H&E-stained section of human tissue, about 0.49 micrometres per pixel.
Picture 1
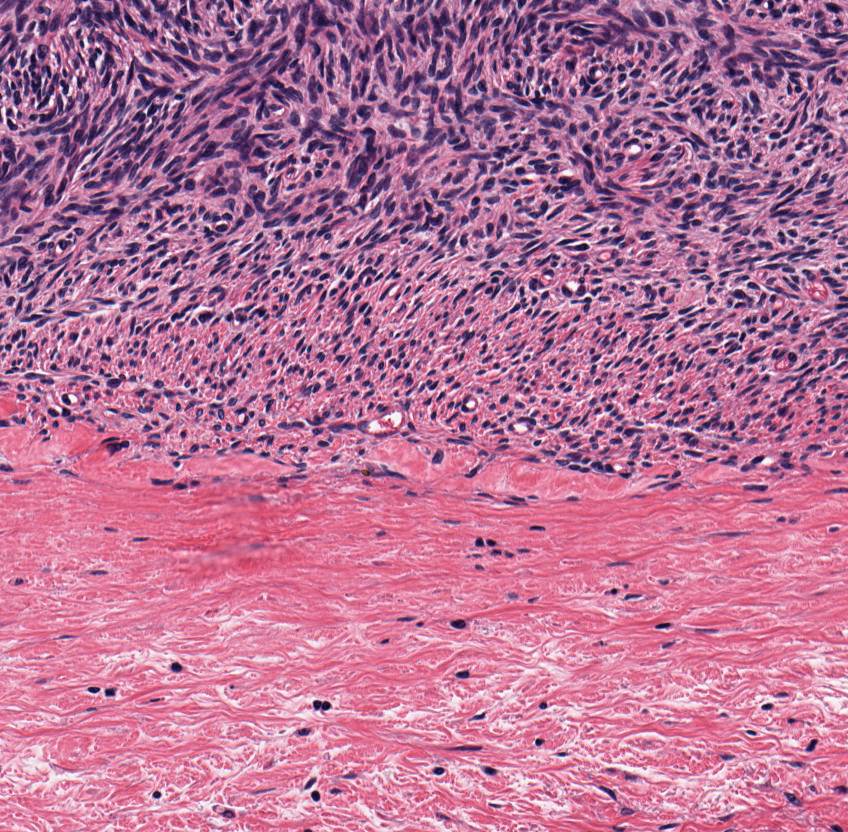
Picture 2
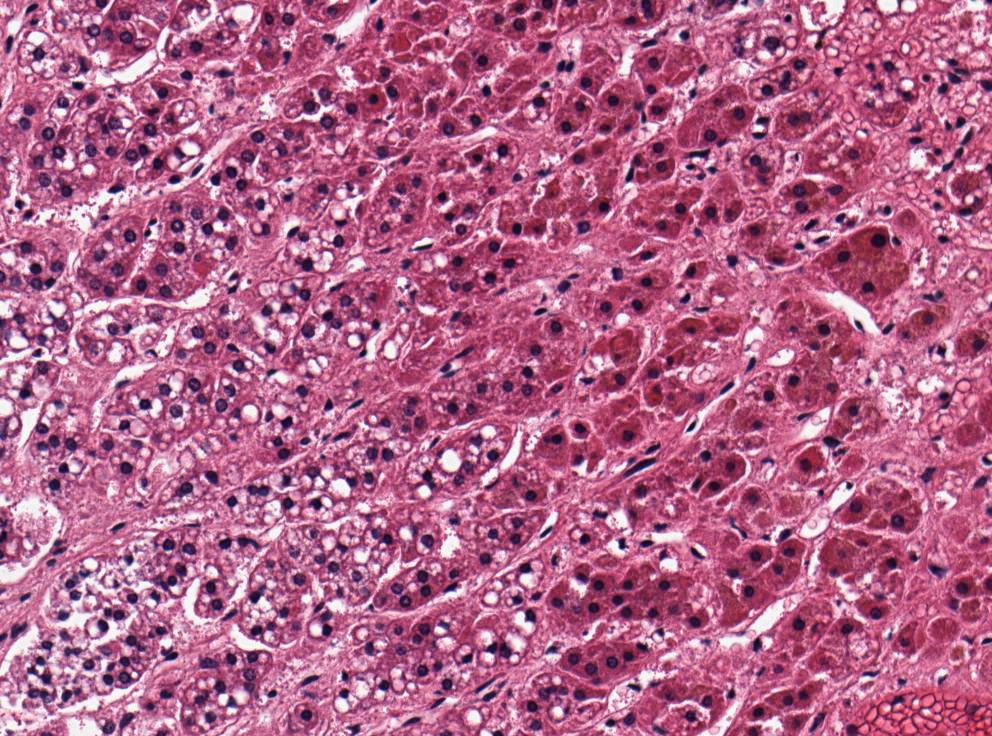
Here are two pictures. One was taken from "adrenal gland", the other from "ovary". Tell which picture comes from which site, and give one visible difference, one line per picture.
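Site of picture 1: ovary. The cells of the upper half are spindle-shaped with elongated, dark-staining nuclei.
Site of picture 2: adrenal gland. The nuclei of the main cells are round and centrally placed, often with a distinct nucleolus.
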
